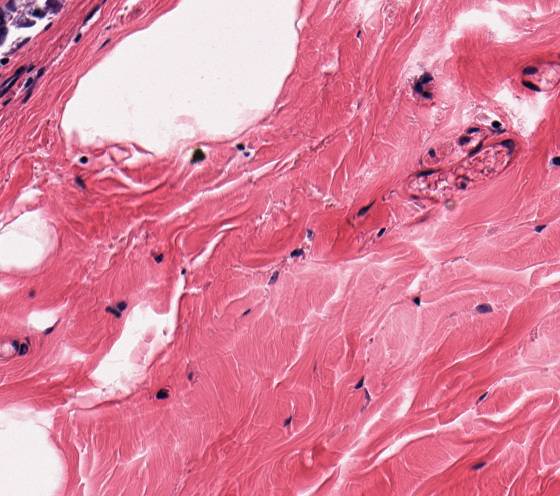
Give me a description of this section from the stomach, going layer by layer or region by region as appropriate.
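Most of what you're looking at is densely packed pink collagen bundles, and you can see they are wavy. Between them, sparsely scattered, are small dark elongated fibroblast nuclei. Then move up to the upper right: there sits a small cluster of cells with granular cytoplasm.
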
